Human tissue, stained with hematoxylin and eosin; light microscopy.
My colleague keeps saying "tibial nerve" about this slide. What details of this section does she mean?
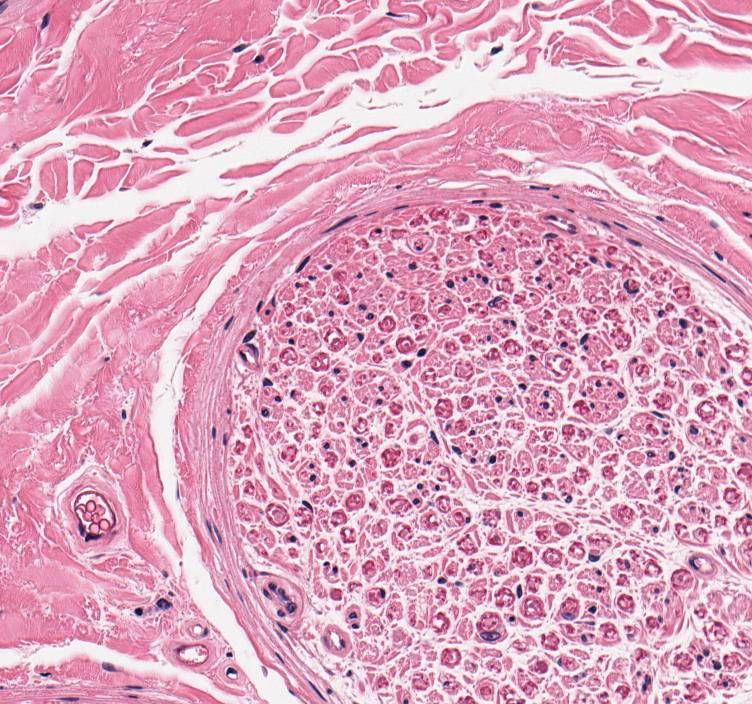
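The big rounded fascicle cut in cross-section, filling the right and lower part of the field, fits the tibial nerve.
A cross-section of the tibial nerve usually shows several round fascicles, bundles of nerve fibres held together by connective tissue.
Here that fascicle sits inside a thin, layered perineurium, its nuclei flattened and stretched along the curve. Within it you get lots of small round fibre profiles, each a pink central axon in a pale ring.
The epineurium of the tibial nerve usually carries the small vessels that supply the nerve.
There's a small vessel with a few red blood cells near the left edge, just below the middle.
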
